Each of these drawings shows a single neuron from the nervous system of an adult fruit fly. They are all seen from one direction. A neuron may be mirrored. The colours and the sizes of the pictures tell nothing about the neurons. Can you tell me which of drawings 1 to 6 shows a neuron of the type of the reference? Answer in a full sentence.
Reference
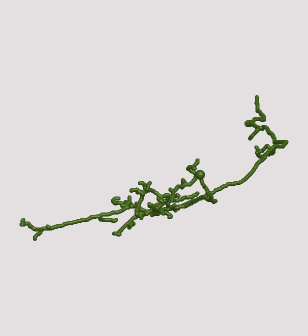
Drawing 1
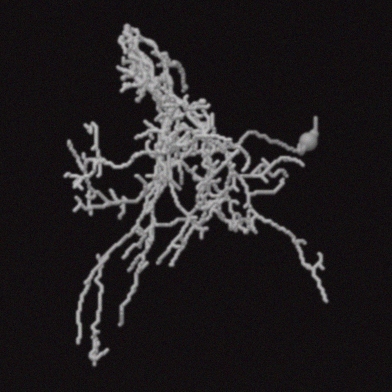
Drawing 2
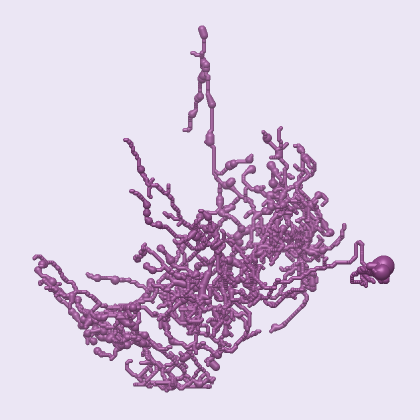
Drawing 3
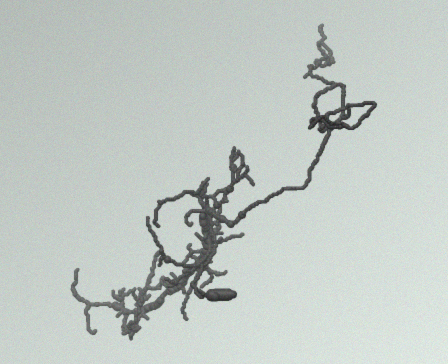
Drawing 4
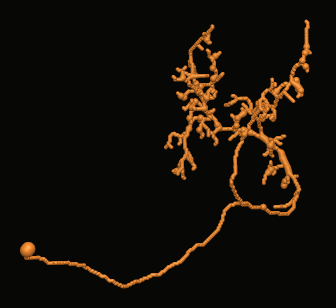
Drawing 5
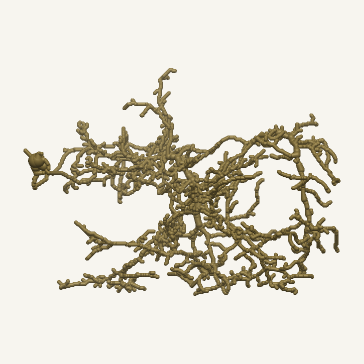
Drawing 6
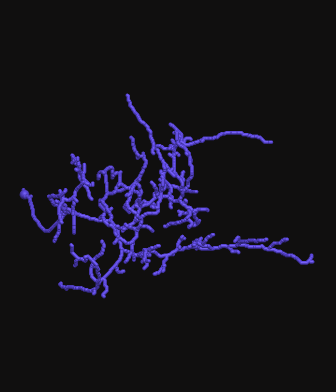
Drawing 3 shows a neuron of the same cell type.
